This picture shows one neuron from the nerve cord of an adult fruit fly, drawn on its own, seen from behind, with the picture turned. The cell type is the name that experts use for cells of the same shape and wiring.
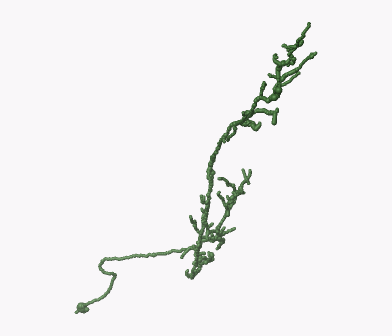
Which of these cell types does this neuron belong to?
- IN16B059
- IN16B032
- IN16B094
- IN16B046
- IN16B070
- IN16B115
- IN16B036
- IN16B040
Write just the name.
IN16B046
